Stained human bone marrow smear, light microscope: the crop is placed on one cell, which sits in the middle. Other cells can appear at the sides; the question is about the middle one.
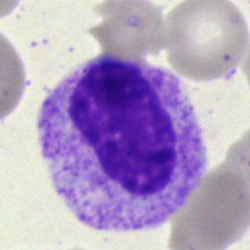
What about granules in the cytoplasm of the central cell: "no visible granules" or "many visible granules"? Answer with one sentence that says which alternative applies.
Visible granules are present in great number in its cytoplasm.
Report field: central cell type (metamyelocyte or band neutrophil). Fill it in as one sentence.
Whatever else lies nearby, the middle cell is a metamyelocyte.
